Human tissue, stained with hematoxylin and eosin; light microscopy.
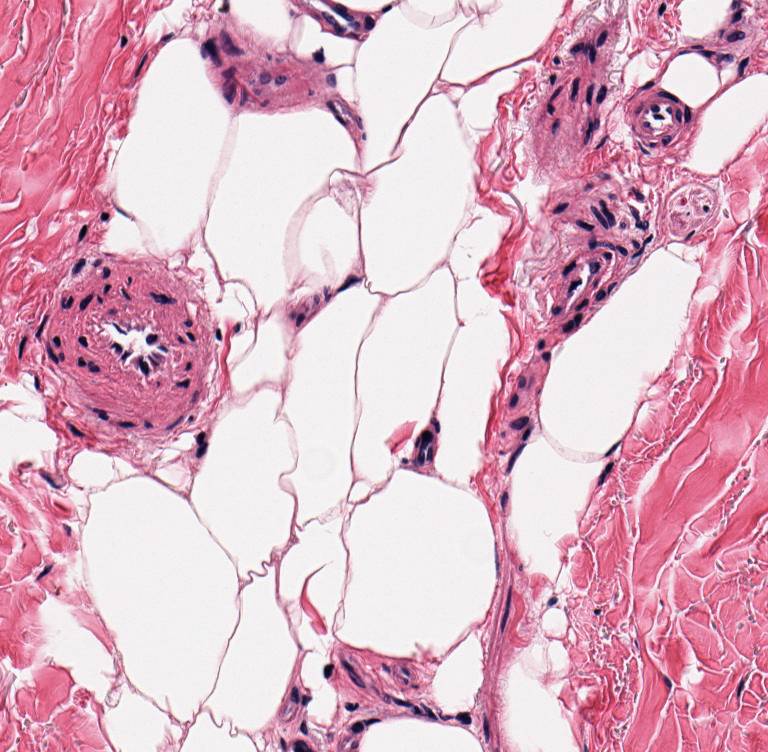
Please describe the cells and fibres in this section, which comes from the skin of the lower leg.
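Fat cells fill the centre; dense pink fibrous tissue lines the left and right edges. The adipocytes are large clear empty spaces bounded by thin membranes, their few nuclei flattened and pressed against the cell edges. Upper right: a second, smaller thick-walled vessel with a tiny lumen.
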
